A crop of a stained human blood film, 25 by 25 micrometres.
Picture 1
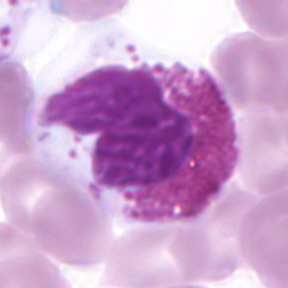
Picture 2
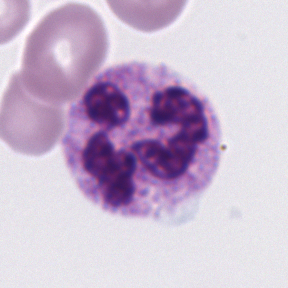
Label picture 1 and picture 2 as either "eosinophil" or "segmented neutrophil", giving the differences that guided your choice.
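Picture 1: eosinophil. Picture 2: segmented neutrophil. Nucleus: two large lobes in picture 1; three or more separate lobes in picture 2.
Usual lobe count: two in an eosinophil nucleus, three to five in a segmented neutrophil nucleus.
Chromatin dark purple in both, condensed in picture 1, coarsely clumped in picture 2. No nucleoli visible in either. Granules, picture 1: crowded on the right side of the cell; cytoplasm on the left pale, with few granules. Loose granules also scattered outside the cell, above and to its left. Granules, picture 2: fine, lilac-pink, packing the pale pinkish-lilac cytoplasm.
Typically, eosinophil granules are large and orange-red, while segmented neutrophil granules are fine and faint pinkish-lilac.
Picture 2 outline roughly round, cell about 14 micrometres across.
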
